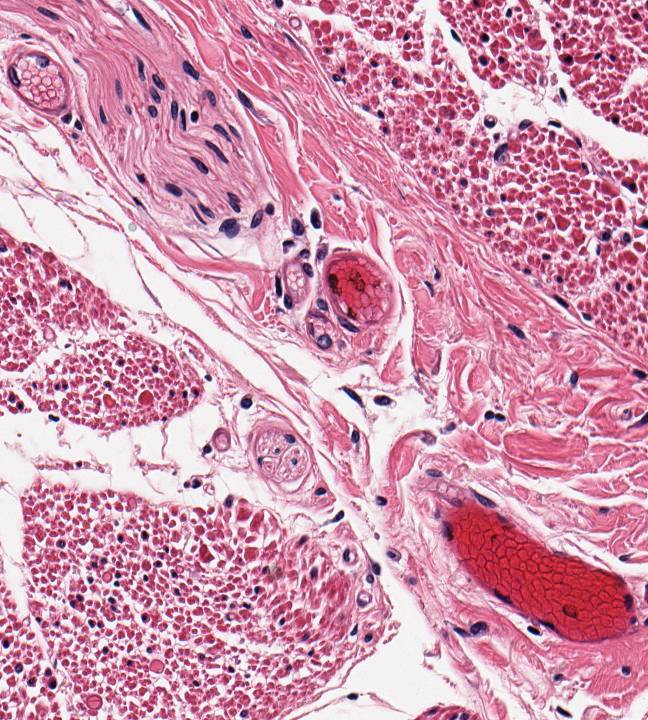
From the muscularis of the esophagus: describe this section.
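First, large bundles of tightly packed small round eosinophilic profiles, cut across, fill upper right and lower left. A minority show a dark nucleus. Then, pink fibres with elongated dark nuclei band obliquely from upper left toward centre. Lower right: an elongated vessel packed with red blood cells.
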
